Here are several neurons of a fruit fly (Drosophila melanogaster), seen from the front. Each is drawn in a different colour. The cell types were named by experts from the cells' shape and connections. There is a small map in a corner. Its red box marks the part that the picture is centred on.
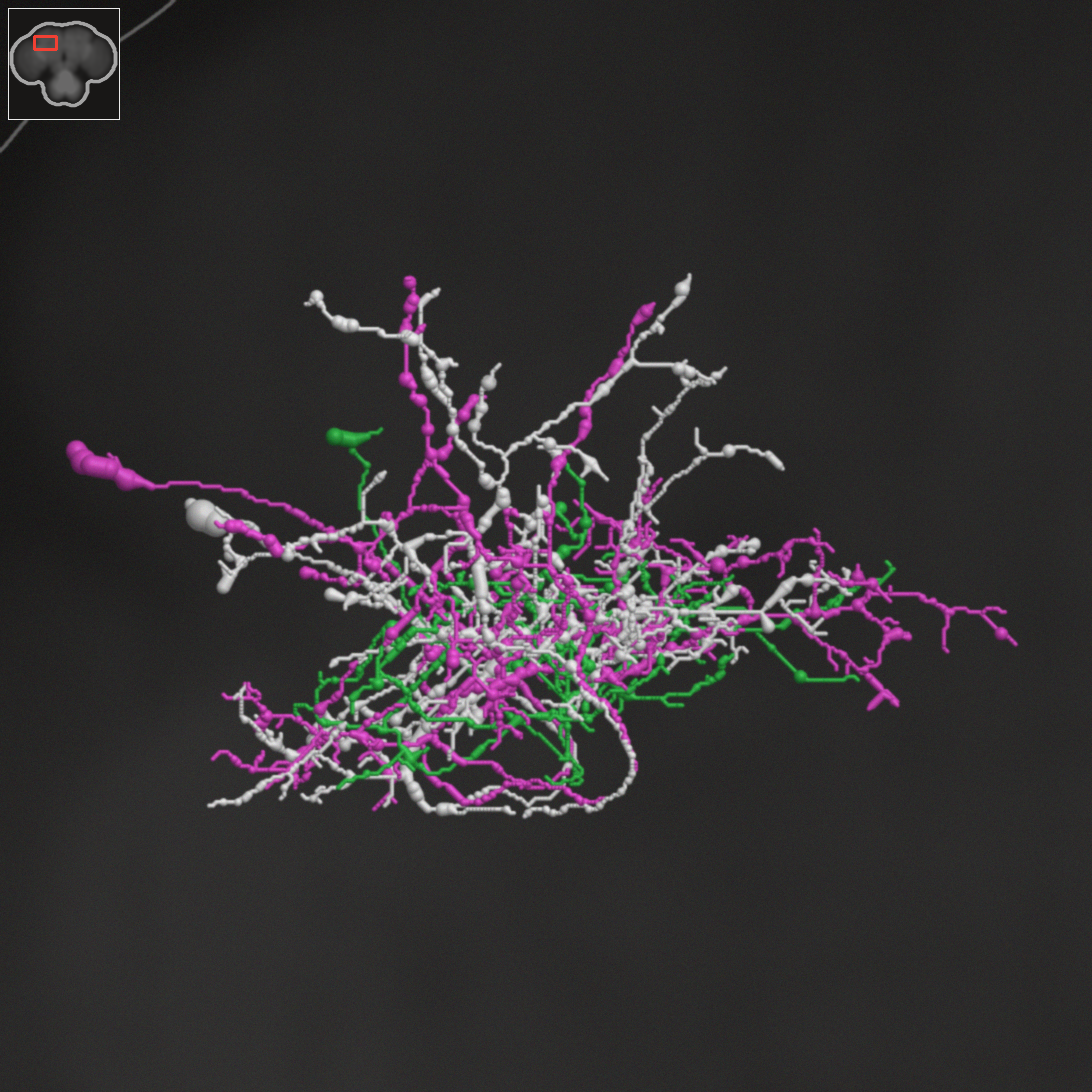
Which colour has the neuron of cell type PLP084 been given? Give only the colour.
white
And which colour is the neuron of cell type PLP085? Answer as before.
magenta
